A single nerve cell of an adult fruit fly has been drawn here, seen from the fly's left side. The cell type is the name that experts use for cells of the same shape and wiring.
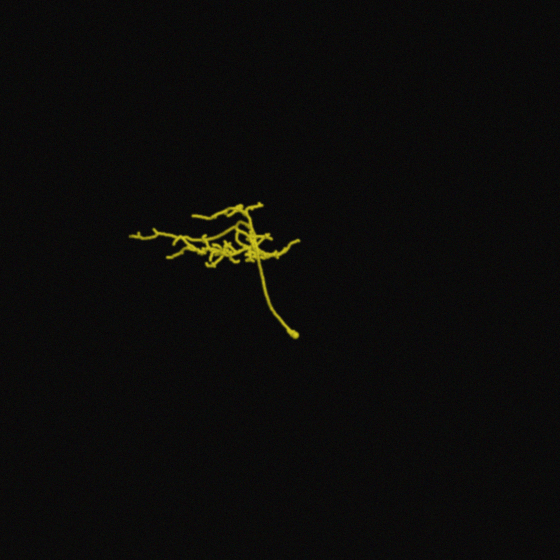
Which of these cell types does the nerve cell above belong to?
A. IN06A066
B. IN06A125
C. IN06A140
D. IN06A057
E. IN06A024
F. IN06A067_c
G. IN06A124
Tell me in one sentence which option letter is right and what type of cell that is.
From the options, D supplies the nerve cell's cell type, IN06A057.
